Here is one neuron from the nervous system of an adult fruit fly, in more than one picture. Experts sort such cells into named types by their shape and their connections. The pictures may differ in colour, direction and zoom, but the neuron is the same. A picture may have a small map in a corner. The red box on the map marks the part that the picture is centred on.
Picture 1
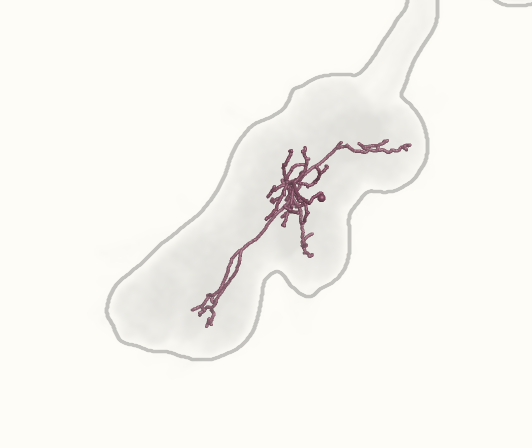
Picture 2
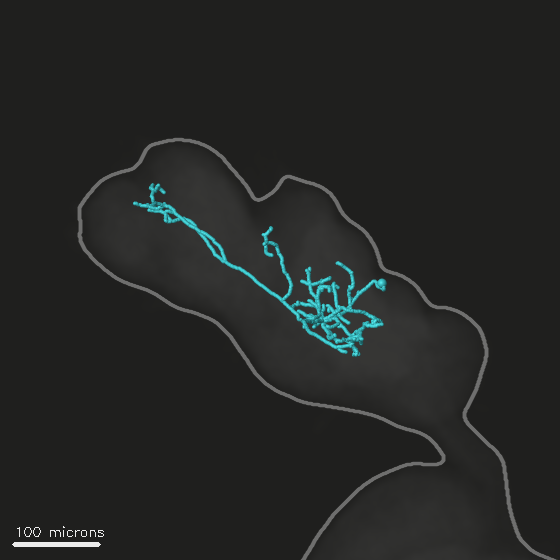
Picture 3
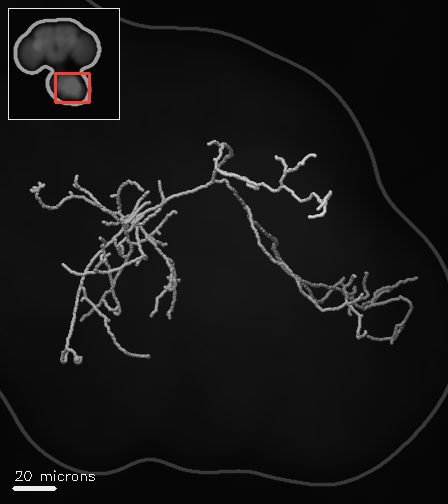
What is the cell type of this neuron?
IN07B045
